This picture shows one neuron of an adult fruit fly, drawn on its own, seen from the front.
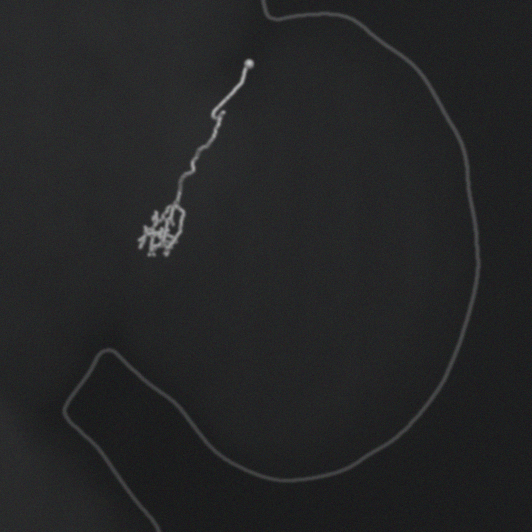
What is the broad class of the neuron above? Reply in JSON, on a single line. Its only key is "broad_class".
{"broad_class": "optic-lobe intrinsic neuron"}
